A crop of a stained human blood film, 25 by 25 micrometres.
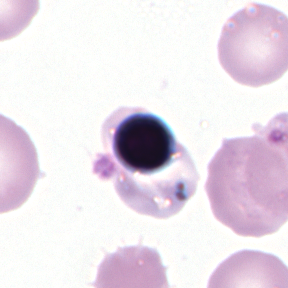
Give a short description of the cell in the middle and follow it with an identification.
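Very dark, uniformly dense chromatin shows no visible pattern, and no nucleoli can be seen. The nucleus lies in the upper part of the cell, with most of the cytoplasm below it, and the outline is irregular rather than smoothly round. This is a normoblast.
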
